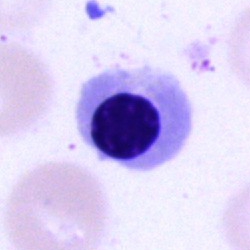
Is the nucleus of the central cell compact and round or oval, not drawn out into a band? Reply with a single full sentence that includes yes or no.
Yes, the shape of the nucleus is one compact round or oval mass.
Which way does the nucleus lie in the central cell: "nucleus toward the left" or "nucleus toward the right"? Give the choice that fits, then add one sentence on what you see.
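Nucleus toward the left. The nucleus sits off-centre, so the cytoplasm is widest toward the upper right.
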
